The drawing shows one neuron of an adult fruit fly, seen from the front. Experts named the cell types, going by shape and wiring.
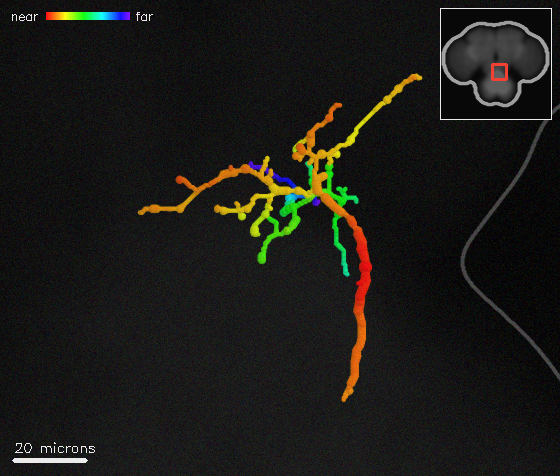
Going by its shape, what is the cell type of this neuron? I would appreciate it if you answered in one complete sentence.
This neuron is a member of the BM_Vib cell type.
